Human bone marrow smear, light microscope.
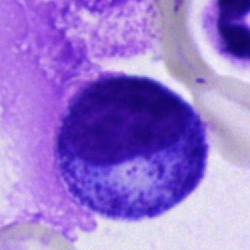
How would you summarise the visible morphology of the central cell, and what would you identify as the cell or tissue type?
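Shape: round, with a smooth, even border. The nucleus occupies the upper part and stains a dense, dark purple. Cytoplasm lies below it, with a pale, nearly colourless area in its middle. The cell is a promyelocyte.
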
